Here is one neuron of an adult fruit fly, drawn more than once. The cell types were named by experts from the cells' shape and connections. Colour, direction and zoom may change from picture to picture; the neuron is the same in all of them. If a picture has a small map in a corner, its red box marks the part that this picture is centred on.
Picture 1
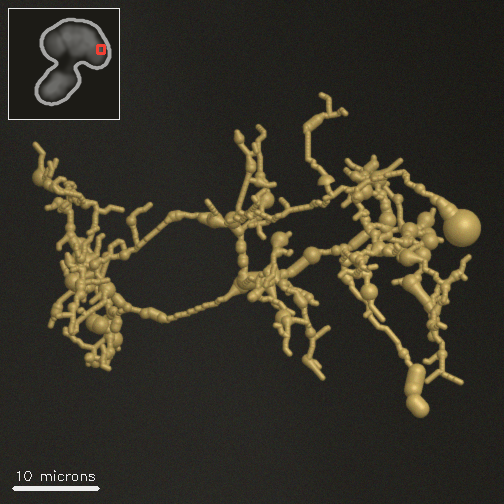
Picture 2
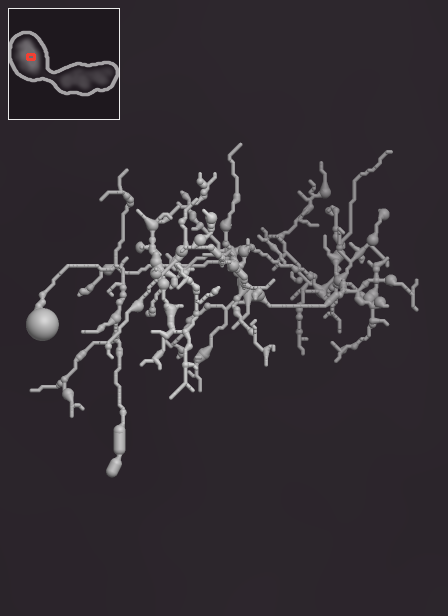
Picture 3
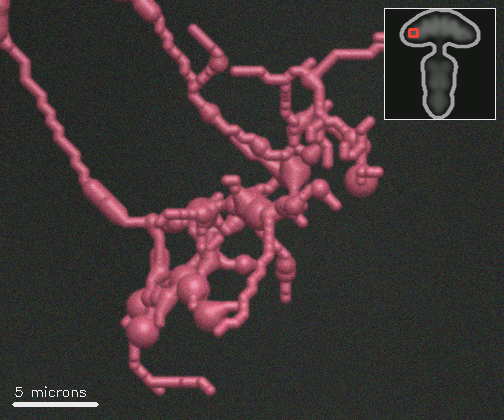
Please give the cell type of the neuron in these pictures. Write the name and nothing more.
Mi14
